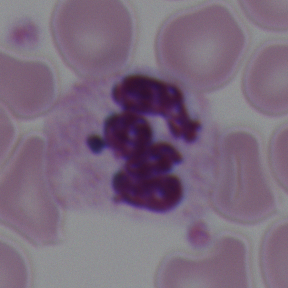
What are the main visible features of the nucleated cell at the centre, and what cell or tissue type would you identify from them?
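Chromatin comes first: dark purple and coarsely clumped, with no nucleoli visible. Next, the cytoplasm carries fine, faint pinkish granules. Then position: the nucleus lies toward the right side, leaving a wider band of cytoplasm on the left. Name: segmented neutrophil.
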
